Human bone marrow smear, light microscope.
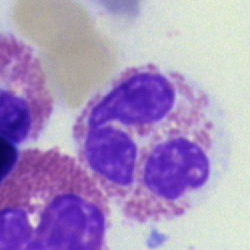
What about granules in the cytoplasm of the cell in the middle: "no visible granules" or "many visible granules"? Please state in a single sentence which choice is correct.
The cell's cytoplasm is rich in visible granules.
